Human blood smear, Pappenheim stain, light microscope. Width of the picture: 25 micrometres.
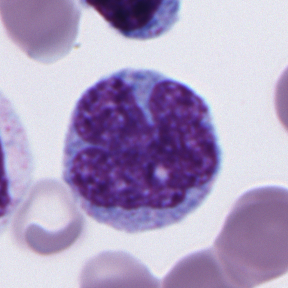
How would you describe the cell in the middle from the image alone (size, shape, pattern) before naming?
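Outline smooth, round. Cell about 14 micrometres across; nucleus about 13 micrometres across, filling about 80% of the cell's area. Nucleus deeply notched by a cleft entering from the top edge; small pale clear spot in its lower right part. Narrow rim of pale grey-blue cytoplasm around the nucleus. Cell: monocyte.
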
